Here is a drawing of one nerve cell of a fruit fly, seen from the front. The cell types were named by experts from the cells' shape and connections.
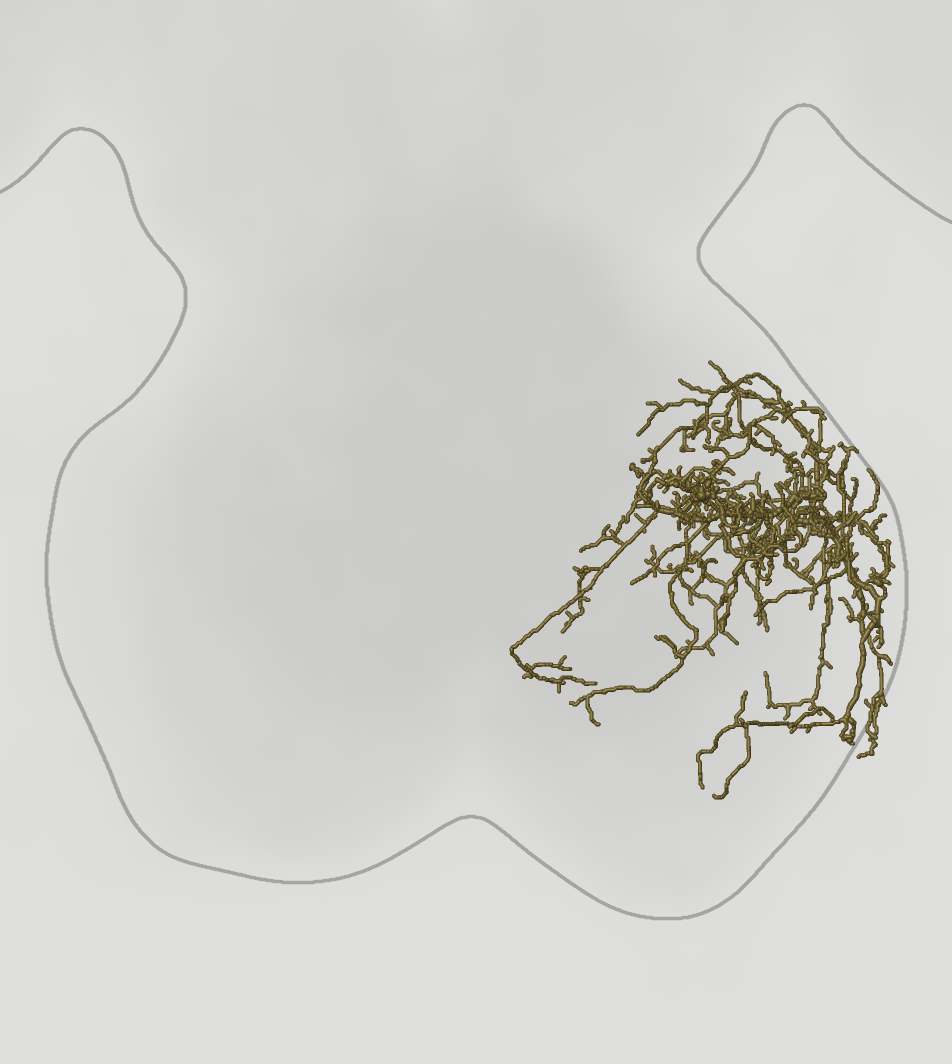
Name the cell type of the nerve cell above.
IN20A.22A001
